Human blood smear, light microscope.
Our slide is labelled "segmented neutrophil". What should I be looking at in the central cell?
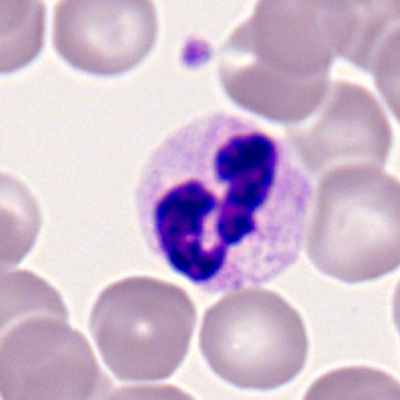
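The dark purple, densely clumped chromatin of this segmented neutrophil is in keeping with the type.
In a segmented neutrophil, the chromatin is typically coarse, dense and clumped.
Otherwise, the cell has a round, smooth outline, its nucleus shows no visible nucleoli, and its cytoplasm holds fine, faint lilac granules.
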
